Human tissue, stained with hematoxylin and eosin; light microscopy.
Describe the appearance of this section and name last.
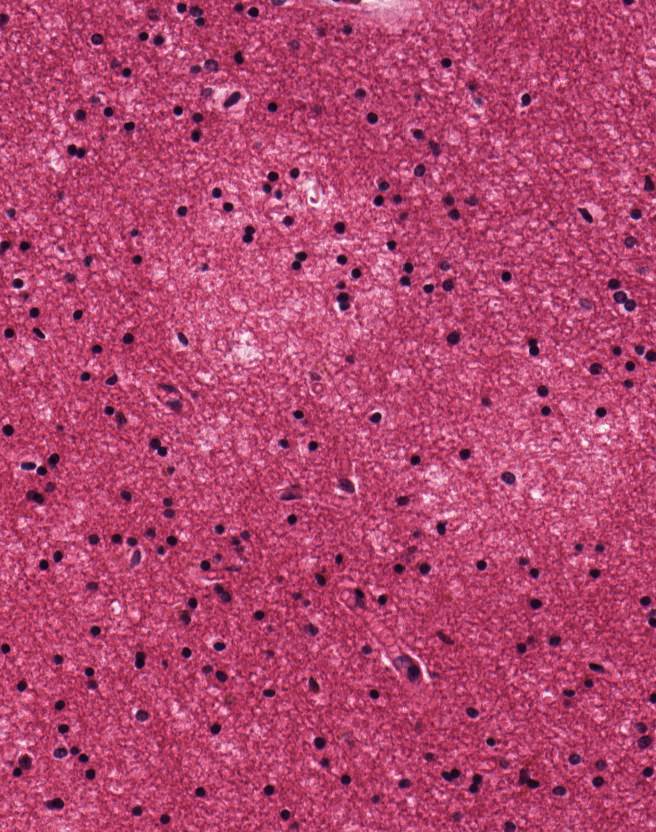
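Fine, finely granular pink neuropil fills the whole field, with no epithelium, glands or other organised units. Small, round, dark-staining nuclei are scattered fairly evenly throughout. Some of these nuclei lie within a narrow clear halo. Neither fat cells nor large open lumens are present anywhere. Answer: cerebral cortex.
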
